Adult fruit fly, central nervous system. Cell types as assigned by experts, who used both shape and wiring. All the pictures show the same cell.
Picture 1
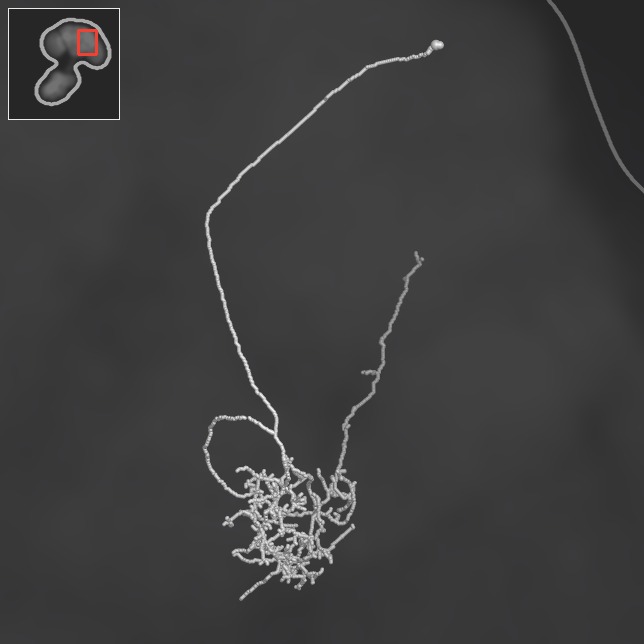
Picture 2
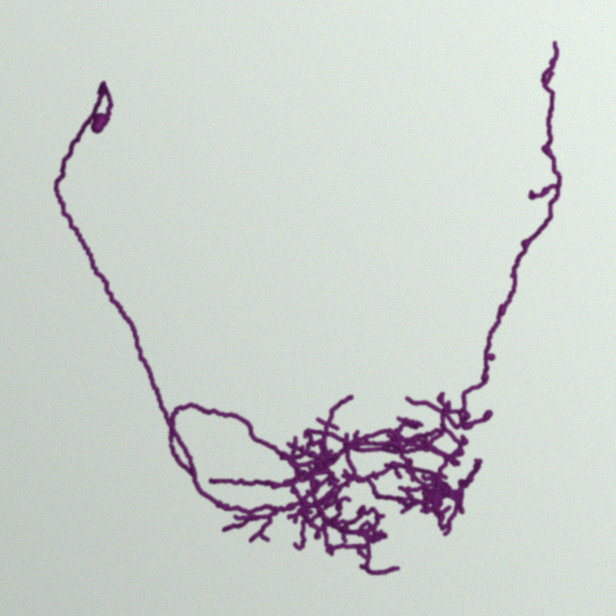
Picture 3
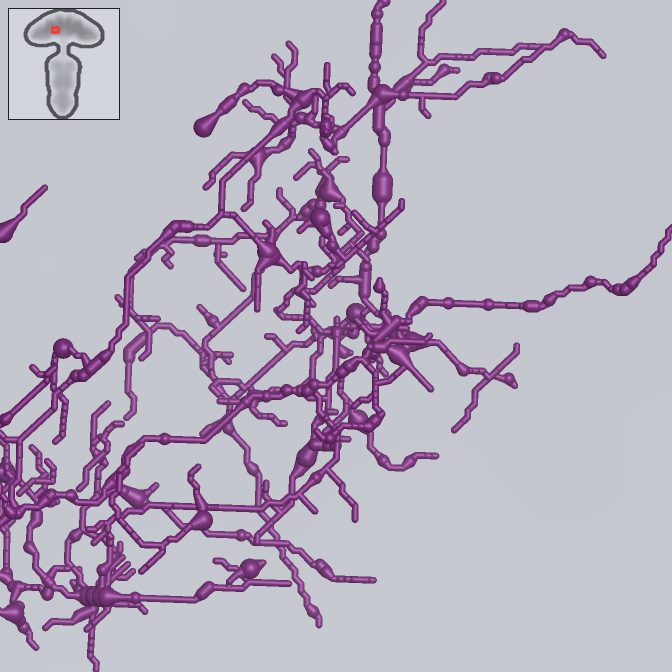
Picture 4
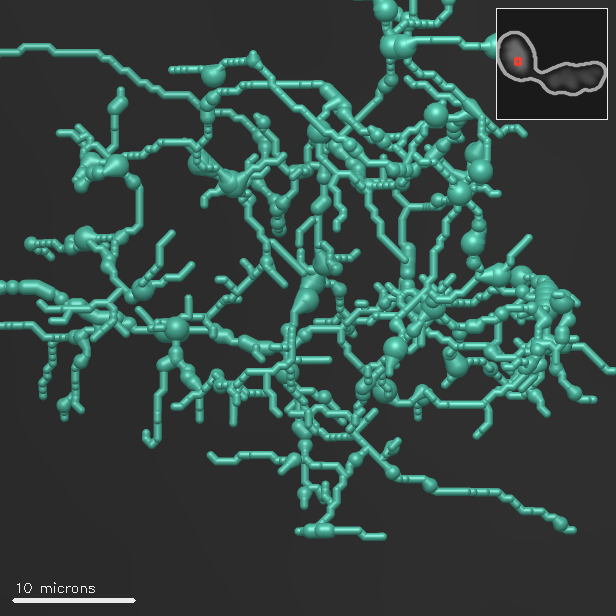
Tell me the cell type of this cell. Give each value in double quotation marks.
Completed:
"WEDPN14"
